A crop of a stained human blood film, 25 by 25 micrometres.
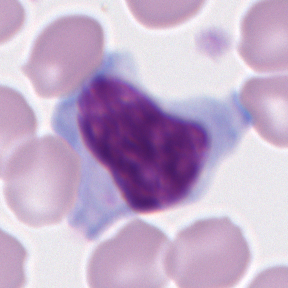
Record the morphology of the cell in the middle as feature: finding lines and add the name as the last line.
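Outline: irregular, with several angular corners
Cytoplasm colour: pale grey-blue
Cytoplasm extent: a broad skirt beyond the nucleus toward the lower left
Chromatin: dense and clumped, paler streaks between darker patches
Nucleus size: about 13 by 9 micrometres
Name: typical lymphocyte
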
